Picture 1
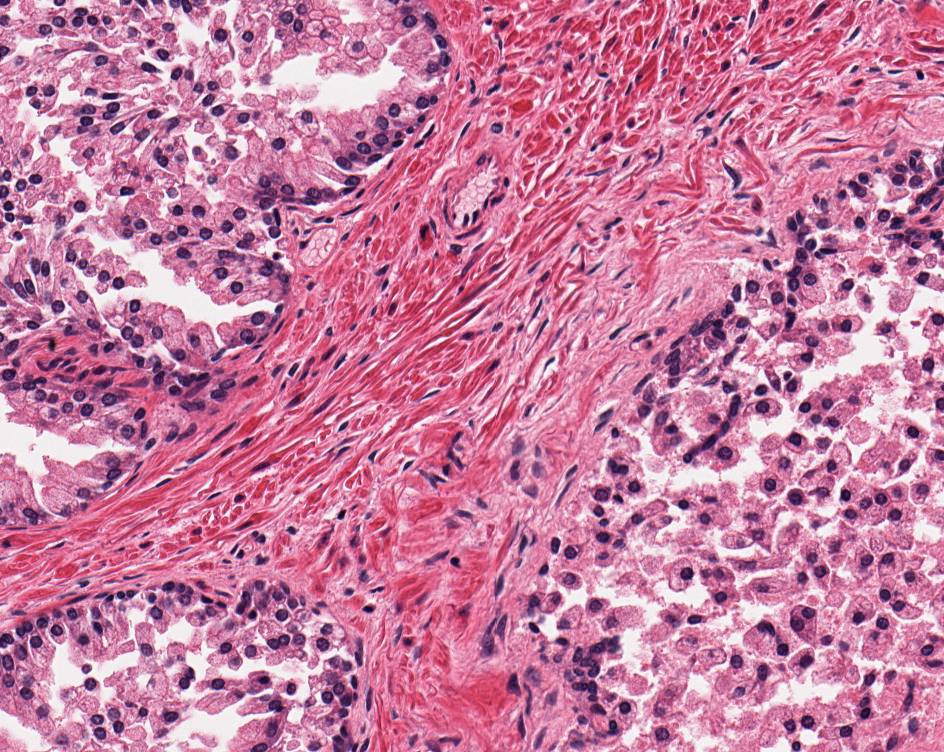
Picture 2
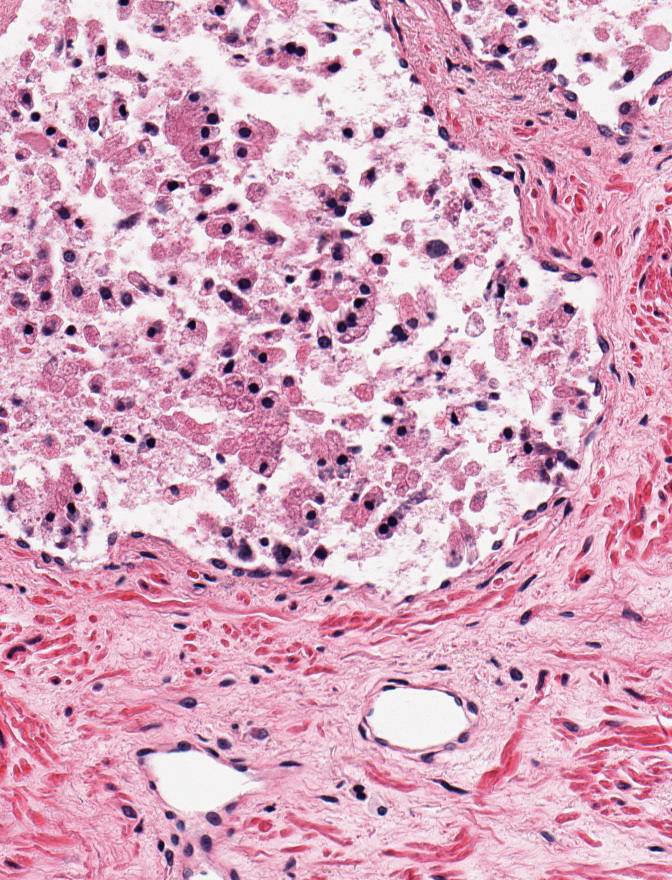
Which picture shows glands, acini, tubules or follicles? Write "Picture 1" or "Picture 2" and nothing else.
Picture 1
